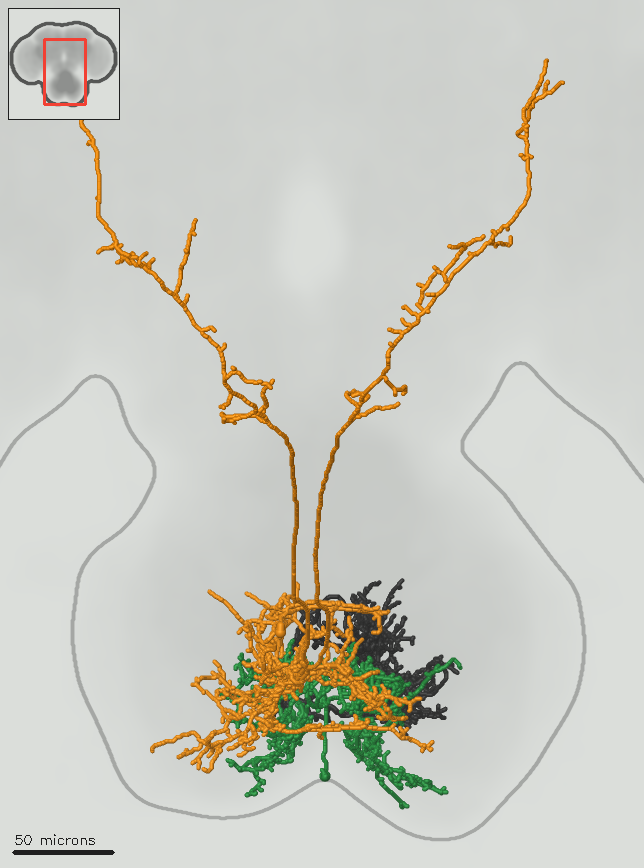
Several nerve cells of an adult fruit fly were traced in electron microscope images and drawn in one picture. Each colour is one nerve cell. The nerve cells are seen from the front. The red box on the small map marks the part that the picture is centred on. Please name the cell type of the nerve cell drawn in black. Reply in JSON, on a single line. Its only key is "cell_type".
{"cell_type": "IN13B021"}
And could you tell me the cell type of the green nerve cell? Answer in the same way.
{"cell_type": "IN00A031"}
